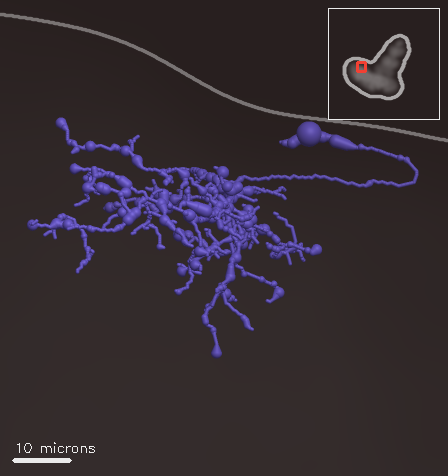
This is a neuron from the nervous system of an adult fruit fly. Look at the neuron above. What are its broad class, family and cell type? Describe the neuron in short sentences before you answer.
By the scale bar it is about 70 microns wide in this view. Dozens of branch ends can be seen. This is a central-brain intrinsic neuron. Its family is hemilineage LHd2. Its cell type is CB1160.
